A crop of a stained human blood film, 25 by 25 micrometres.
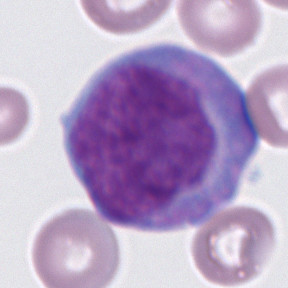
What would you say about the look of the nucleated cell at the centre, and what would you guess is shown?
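Starting with the edge: it's irregularly polygonal, with several short flattened sides. The nucleus lies off-centre, toward the left. The cytoplasm is blue, and beside the nucleus, on its right, there's a paler zone. This is an atypical promyelocyte.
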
